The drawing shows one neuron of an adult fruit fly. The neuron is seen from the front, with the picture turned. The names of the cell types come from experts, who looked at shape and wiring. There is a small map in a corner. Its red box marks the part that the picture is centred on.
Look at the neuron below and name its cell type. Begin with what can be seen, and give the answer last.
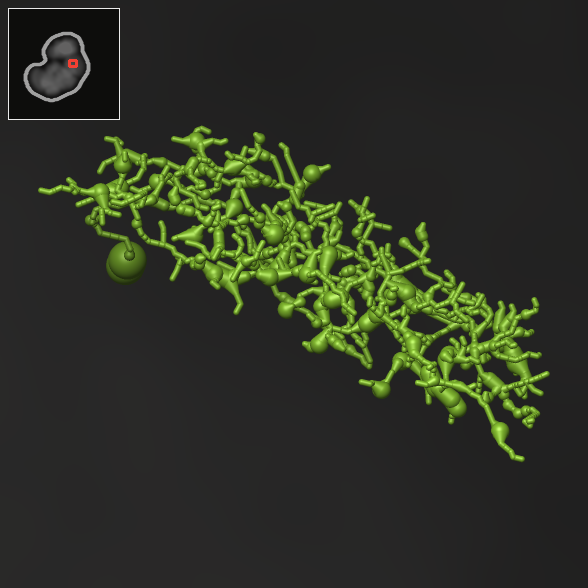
Its cell body lies on the left of the picture. The picture shows dozens of branch ends. This is an optic-lobe intrinsic neuron. Its cell type is LPi3412.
